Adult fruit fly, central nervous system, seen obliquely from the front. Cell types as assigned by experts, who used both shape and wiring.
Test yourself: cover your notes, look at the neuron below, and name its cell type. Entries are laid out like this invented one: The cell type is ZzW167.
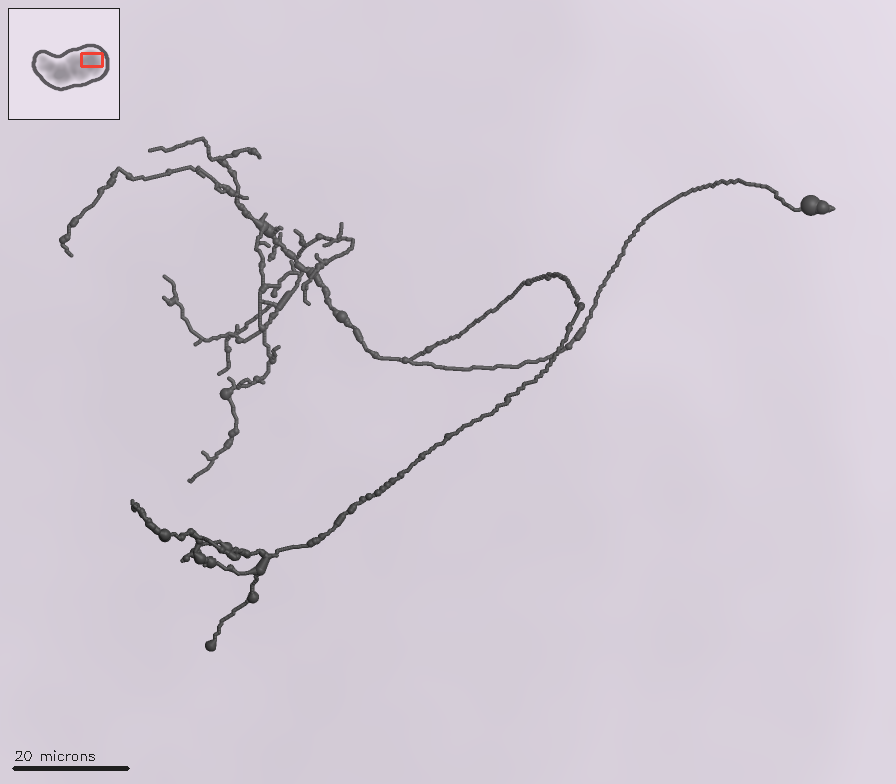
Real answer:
The cell type is CB3754.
